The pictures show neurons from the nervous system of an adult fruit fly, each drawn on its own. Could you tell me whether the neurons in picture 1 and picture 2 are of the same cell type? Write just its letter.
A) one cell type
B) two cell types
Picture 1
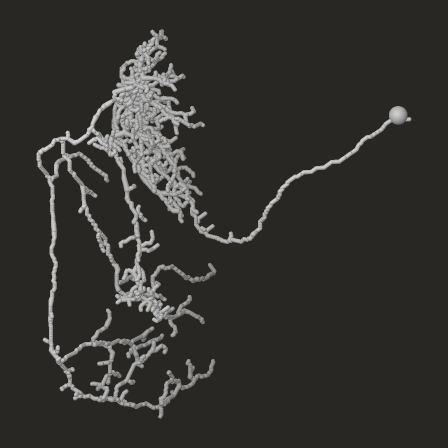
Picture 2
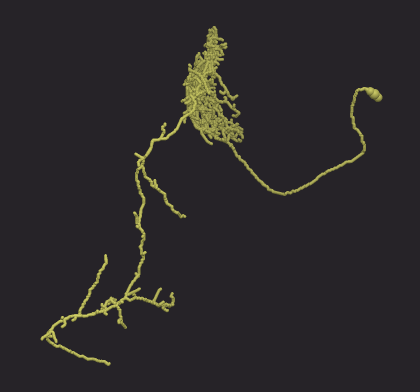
A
